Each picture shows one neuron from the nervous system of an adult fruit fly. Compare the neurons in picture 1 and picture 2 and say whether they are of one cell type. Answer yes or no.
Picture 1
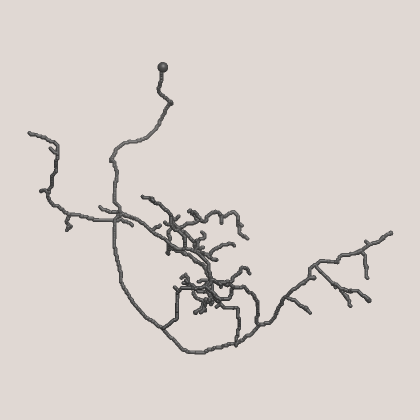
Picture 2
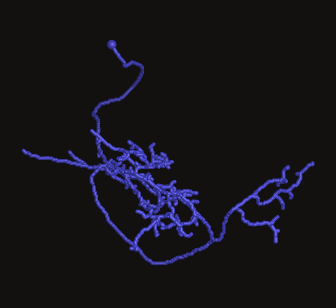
yes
